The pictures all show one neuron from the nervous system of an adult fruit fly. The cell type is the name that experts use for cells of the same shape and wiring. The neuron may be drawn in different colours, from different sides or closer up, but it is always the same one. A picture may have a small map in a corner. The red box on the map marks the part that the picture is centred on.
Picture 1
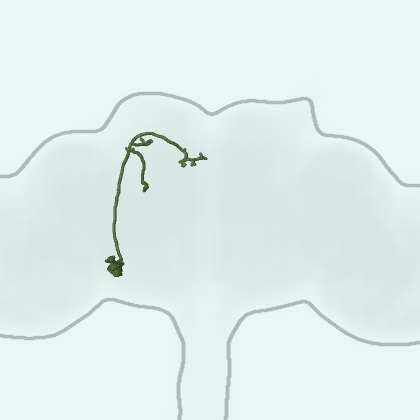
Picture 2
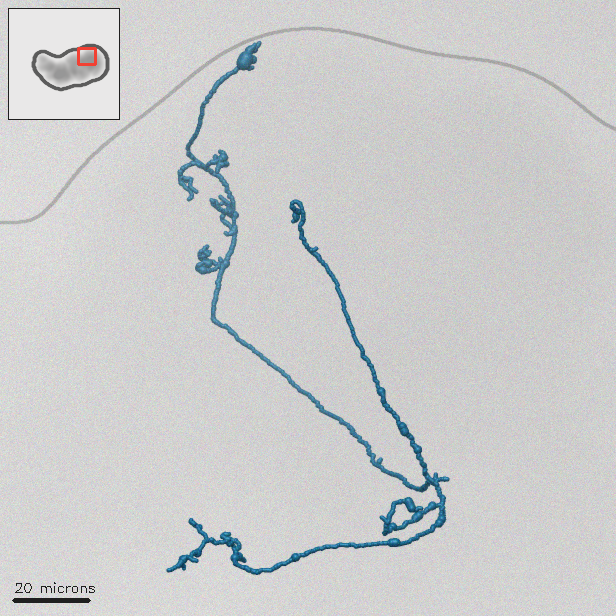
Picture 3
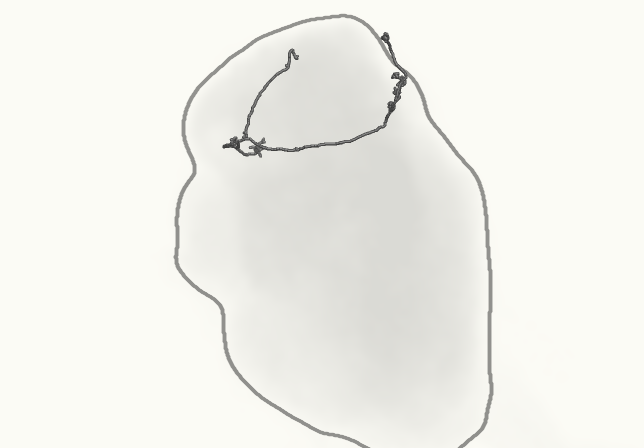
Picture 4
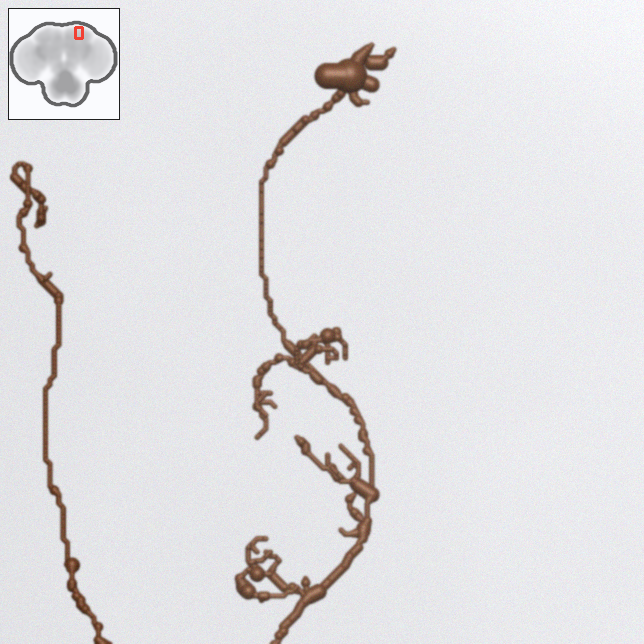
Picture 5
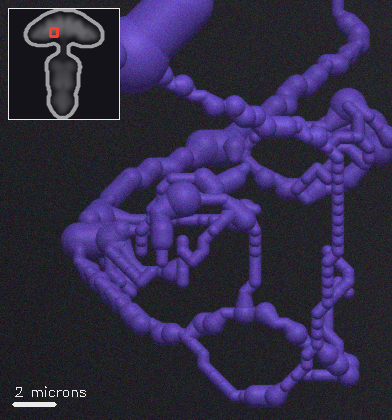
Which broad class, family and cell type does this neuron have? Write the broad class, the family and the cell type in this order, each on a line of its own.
central-brain intrinsic neuron
class Kenyon Cell
KCa'b'-m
